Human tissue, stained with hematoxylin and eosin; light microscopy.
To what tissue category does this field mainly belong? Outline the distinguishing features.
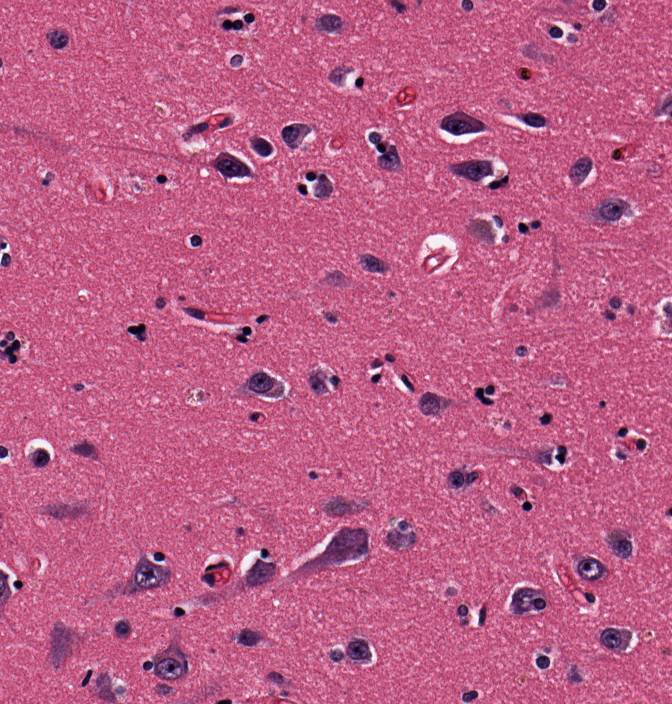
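Shown here is cerebral cortex. Large neurons with angular purple-pink cell bodies are scattered through a finely granular pink fibrillary matrix.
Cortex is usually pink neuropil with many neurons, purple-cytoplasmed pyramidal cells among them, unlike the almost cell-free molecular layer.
Neuronal nuclei are round and pale with one dark nucleolus; many small, round, dark nuclei with scant cytoplasm lie among the neurons.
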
